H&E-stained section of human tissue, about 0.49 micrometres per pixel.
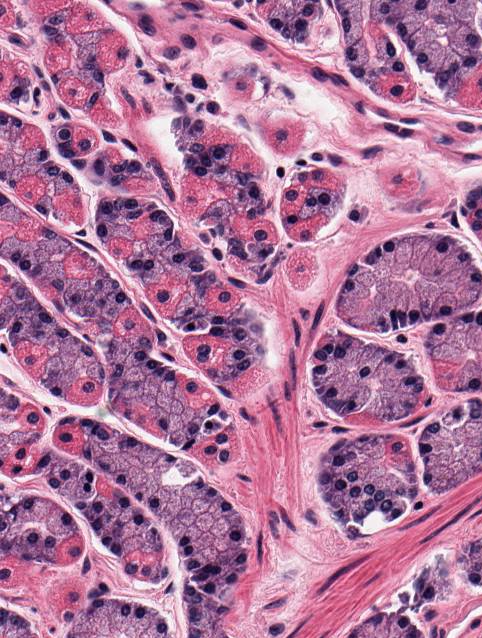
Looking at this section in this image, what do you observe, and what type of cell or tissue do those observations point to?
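Look first among the glands: scattered there are large parietal cells, their cytoplasm bright pink, each with one round nucleus in the centre. Many of the gland cells are chief cells, with purple, granular cytoplasm and round nuclei sitting toward the cell base. On the right, the gland lumens are very narrow, at most small slits or tiny spaces. No fat cells appear anywhere. This is stomach.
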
